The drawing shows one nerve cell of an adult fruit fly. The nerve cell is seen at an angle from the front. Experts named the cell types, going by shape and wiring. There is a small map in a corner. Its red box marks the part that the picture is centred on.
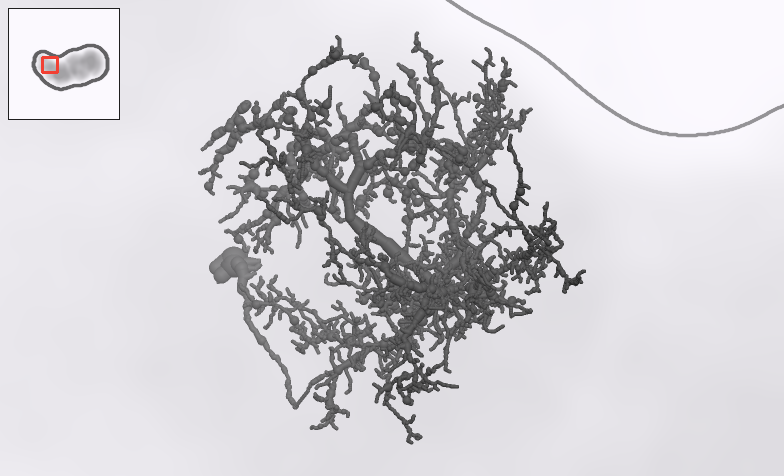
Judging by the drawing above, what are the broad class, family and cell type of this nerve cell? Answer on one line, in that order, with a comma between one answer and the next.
nerve-cord intrinsic neuron, hemilineage 13A, IN13A014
